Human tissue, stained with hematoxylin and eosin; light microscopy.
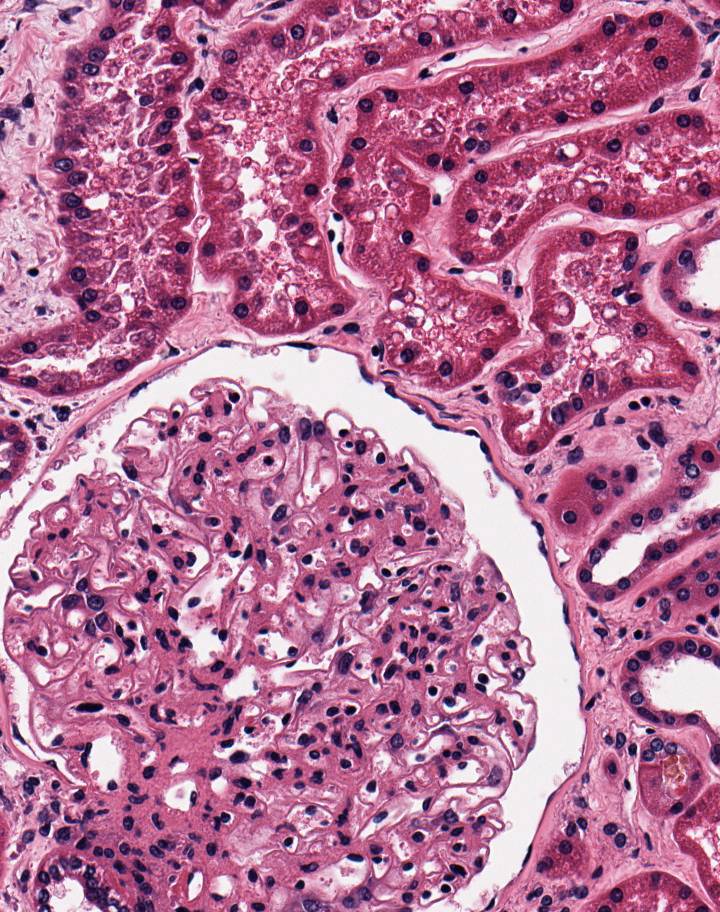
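Renal cortex. Looking first at the Bowman's capsule, I see it lined by flattened cells with thin elongated nuclei. The glomerular tuft, for its part, is crowded with many dark nuclei. Across the top, the tubules are lined by cells with deep pink granular cytoplasm and round dark nuclei. In several of those in the upper middle, small clear vacuoles sit in the cytoplasm toward the lumen.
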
